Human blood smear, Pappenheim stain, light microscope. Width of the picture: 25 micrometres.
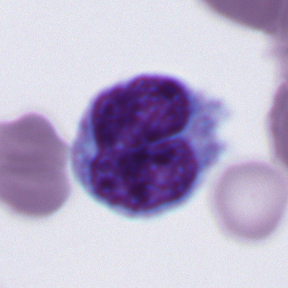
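Monocyte in the middle of the stained blood smear. Its cytoplasm is a pale blue-grey rim, widest on the right side, where fine ragged projections fray the edge of the cell. The cytoplasm carries no coarse coloured granules and no distinct vacuoles.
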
